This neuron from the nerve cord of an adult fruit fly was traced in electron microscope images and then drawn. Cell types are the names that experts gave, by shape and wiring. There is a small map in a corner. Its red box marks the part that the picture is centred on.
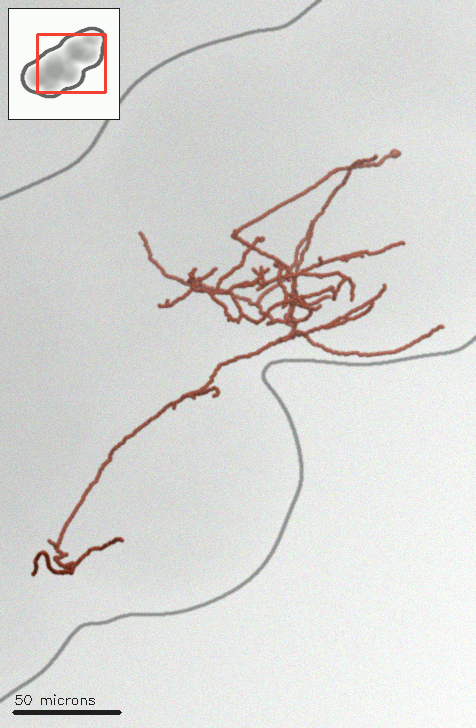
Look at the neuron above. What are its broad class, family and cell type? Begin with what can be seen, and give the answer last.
From top to bottom in the picture it spans about 200 microns. As drawn here it is about as wide as it is tall. It is a nerve-cord intrinsic neuron. Its family is hemilineage 12B. Its cell type is IN12B048.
